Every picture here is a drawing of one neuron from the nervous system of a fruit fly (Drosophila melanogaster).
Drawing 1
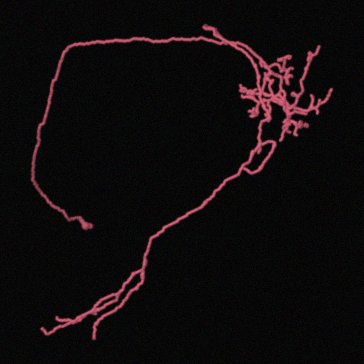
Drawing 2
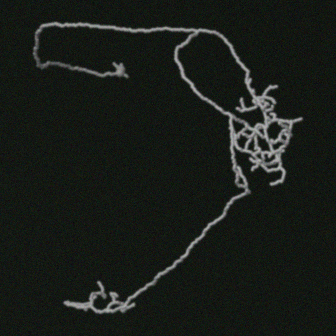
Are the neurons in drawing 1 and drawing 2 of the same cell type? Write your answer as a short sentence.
They are of different cell types.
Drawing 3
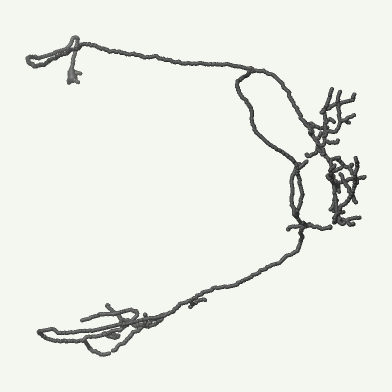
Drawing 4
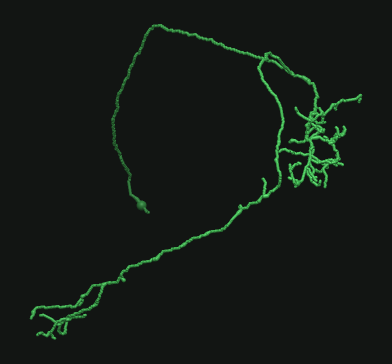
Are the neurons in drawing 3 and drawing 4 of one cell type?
They are of the same cell type.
